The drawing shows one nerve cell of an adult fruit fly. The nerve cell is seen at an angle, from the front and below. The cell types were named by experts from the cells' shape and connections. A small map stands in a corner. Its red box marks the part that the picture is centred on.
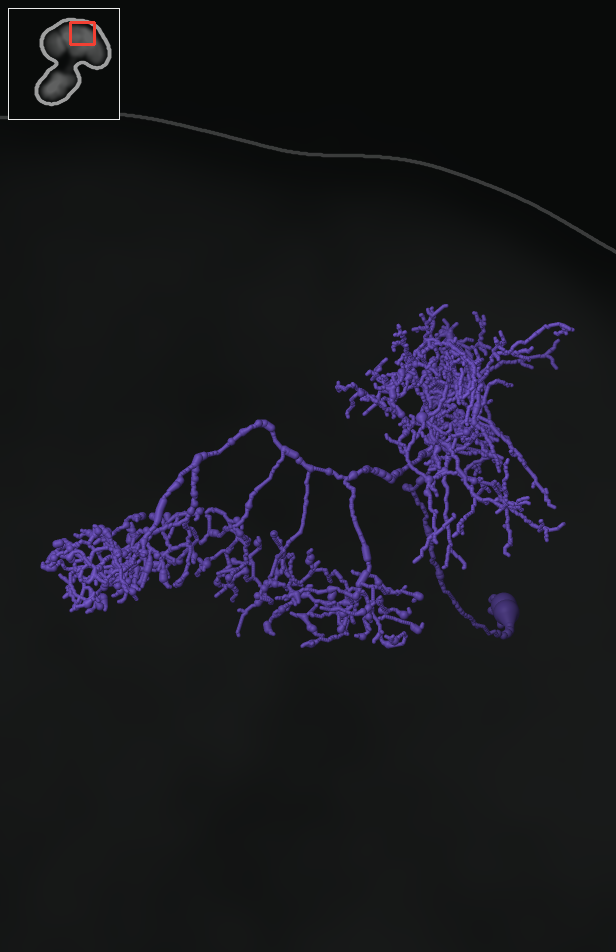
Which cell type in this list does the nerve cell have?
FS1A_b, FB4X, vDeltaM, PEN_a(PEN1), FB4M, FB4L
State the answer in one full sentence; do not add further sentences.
It is FB4X that names the cell type of this nerve cell.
